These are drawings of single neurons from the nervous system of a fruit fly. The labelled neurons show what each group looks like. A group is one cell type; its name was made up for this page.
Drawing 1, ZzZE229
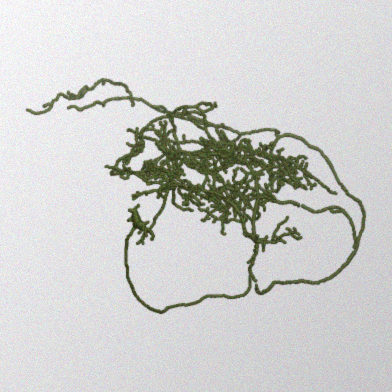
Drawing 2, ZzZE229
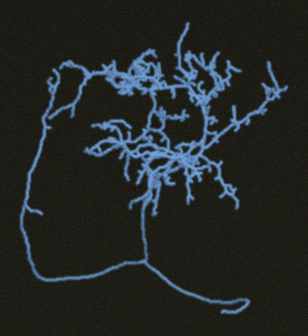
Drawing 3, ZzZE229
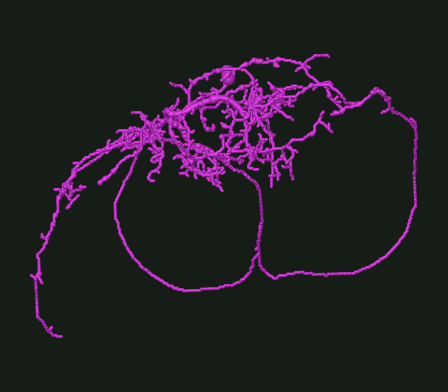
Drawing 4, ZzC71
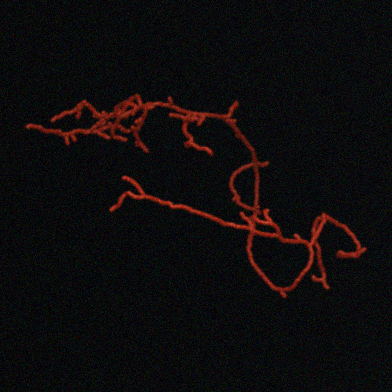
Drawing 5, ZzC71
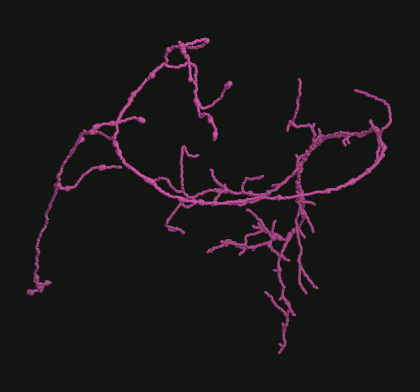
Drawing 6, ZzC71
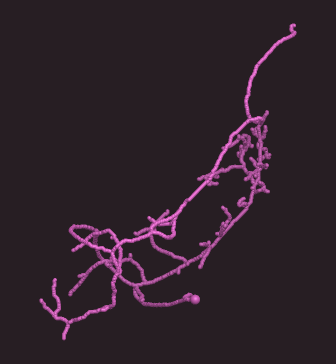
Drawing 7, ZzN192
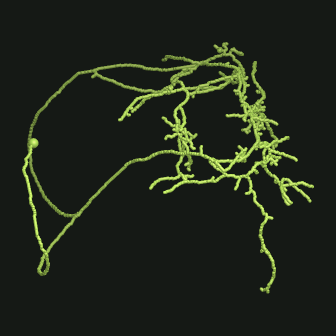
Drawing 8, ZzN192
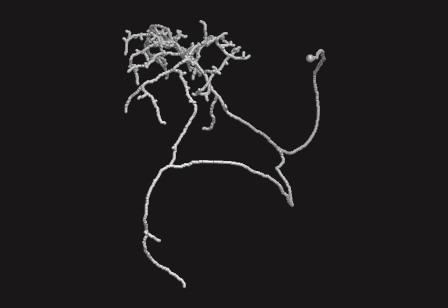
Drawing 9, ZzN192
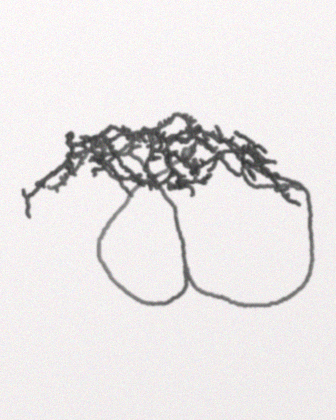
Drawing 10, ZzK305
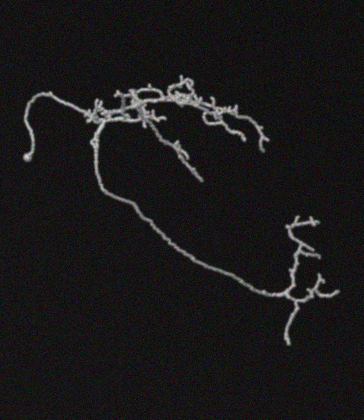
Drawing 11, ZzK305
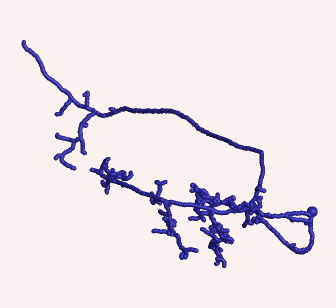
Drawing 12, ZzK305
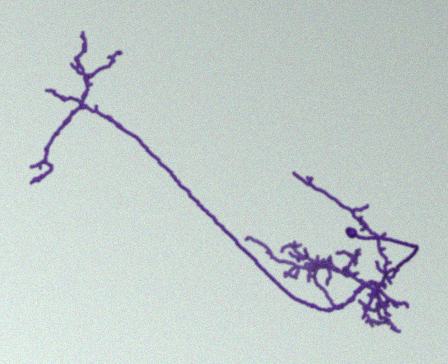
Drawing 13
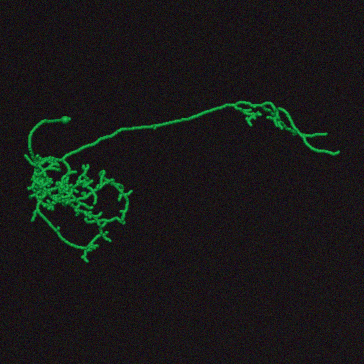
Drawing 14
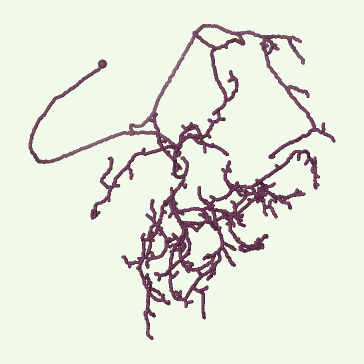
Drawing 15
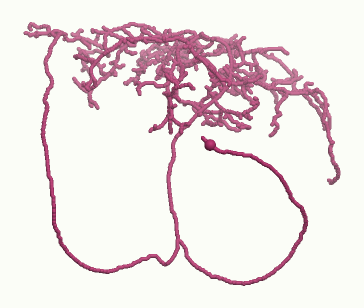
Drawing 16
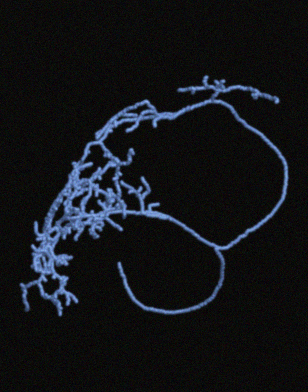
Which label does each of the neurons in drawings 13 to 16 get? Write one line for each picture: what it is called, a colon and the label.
13: ZzK305
14: ZzZE229
15: ZzZE229
16: ZzN192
